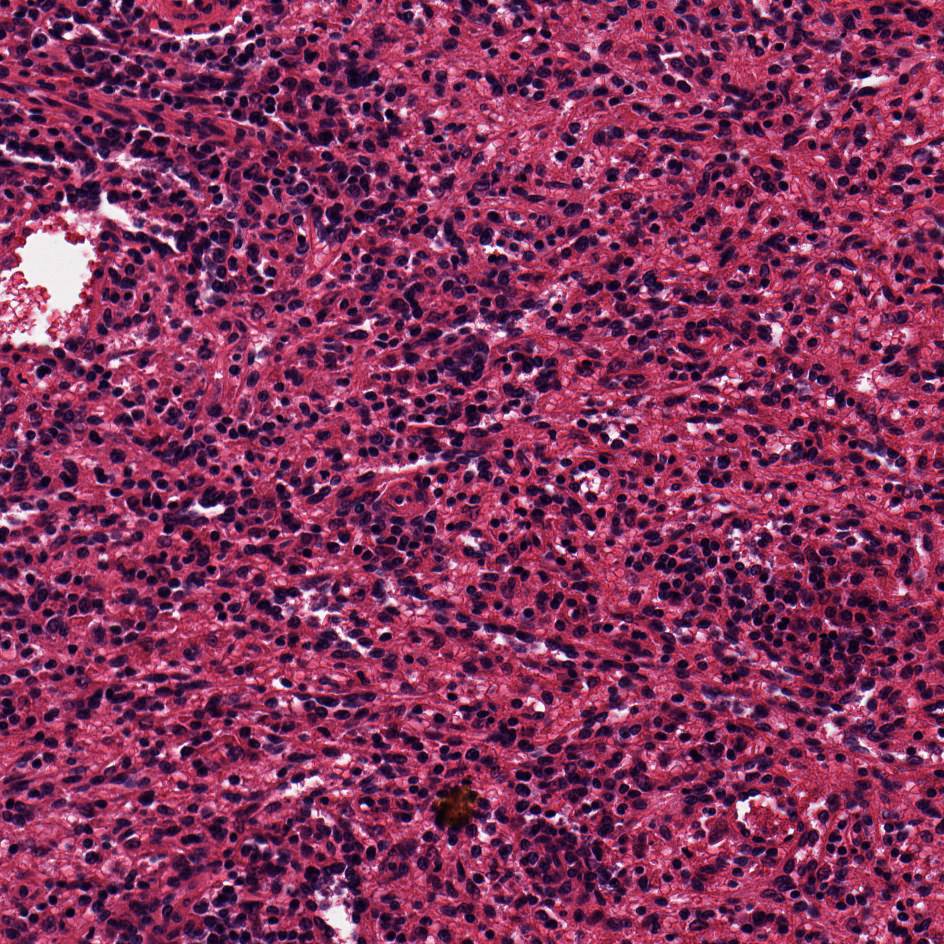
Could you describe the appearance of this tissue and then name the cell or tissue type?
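What you've got is a diffuse sheet of densely packed cells, no glands or lobules, mostly small round-to-oval darkly stained nuclei. Fine pink fibrillary strands curve between them in varying directions, and there's one small brown pigment clump near bottom centre. This is spleen.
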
